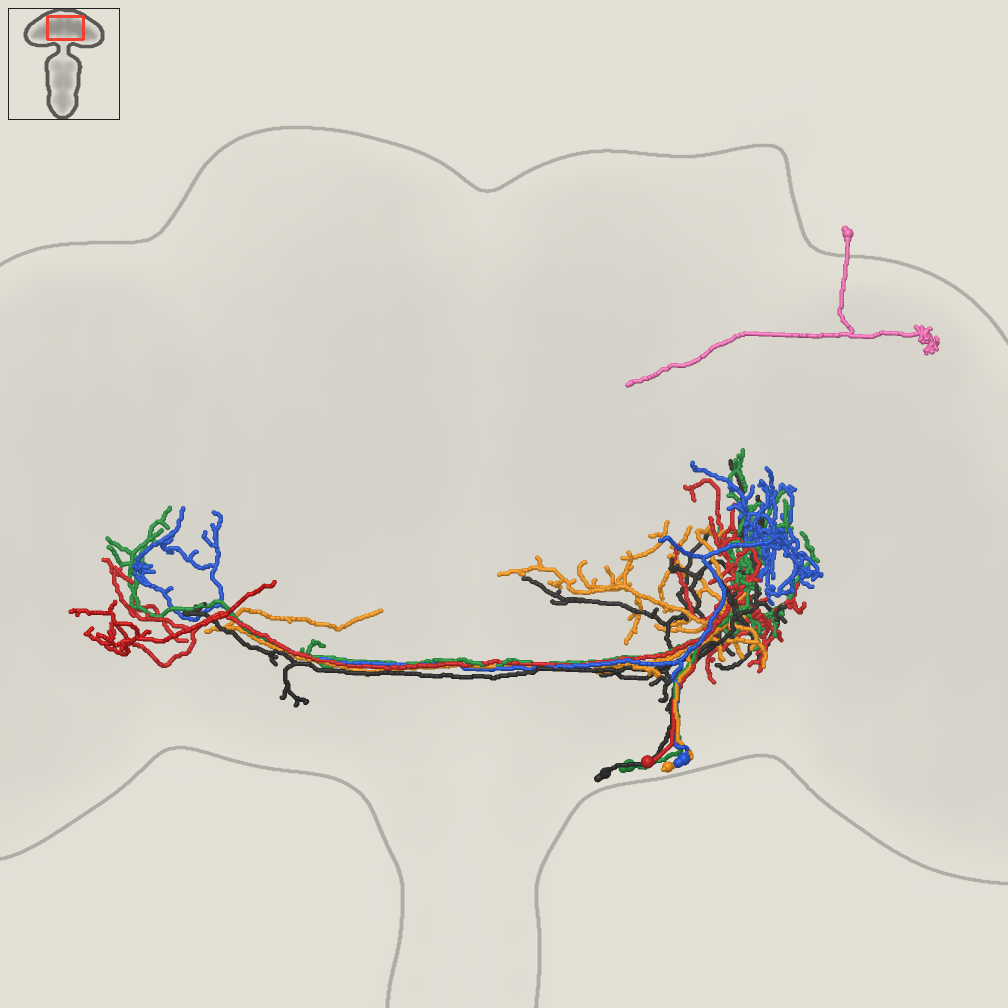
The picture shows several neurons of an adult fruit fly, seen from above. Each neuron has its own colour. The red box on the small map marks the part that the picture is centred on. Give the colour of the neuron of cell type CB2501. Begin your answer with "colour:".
colour: green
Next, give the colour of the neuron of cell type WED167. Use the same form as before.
colour: orange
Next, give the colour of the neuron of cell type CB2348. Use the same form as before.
colour: red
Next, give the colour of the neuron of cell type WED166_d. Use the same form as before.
colour: blue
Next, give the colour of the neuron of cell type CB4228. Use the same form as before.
colour: black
